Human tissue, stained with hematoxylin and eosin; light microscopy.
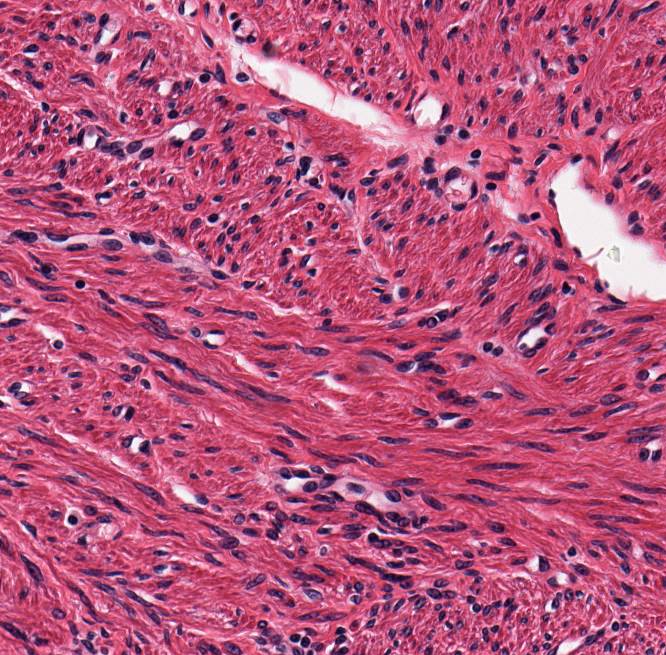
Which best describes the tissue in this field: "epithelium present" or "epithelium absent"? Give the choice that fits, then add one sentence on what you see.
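Epithelium absent. No epithelium or glands are present anywhere in the field.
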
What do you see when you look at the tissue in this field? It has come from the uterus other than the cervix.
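You've got bundles of spindle-shaped cells heading in different directions here, mostly cut across or obliquely up top and lengthwise lower down. Where they're cut lengthwise, the nuclei are elongated with blunt, rounded ends. Plenty of pink, finely fibrillar cytoplasm, and some nuclei have a small clear space beside them.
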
